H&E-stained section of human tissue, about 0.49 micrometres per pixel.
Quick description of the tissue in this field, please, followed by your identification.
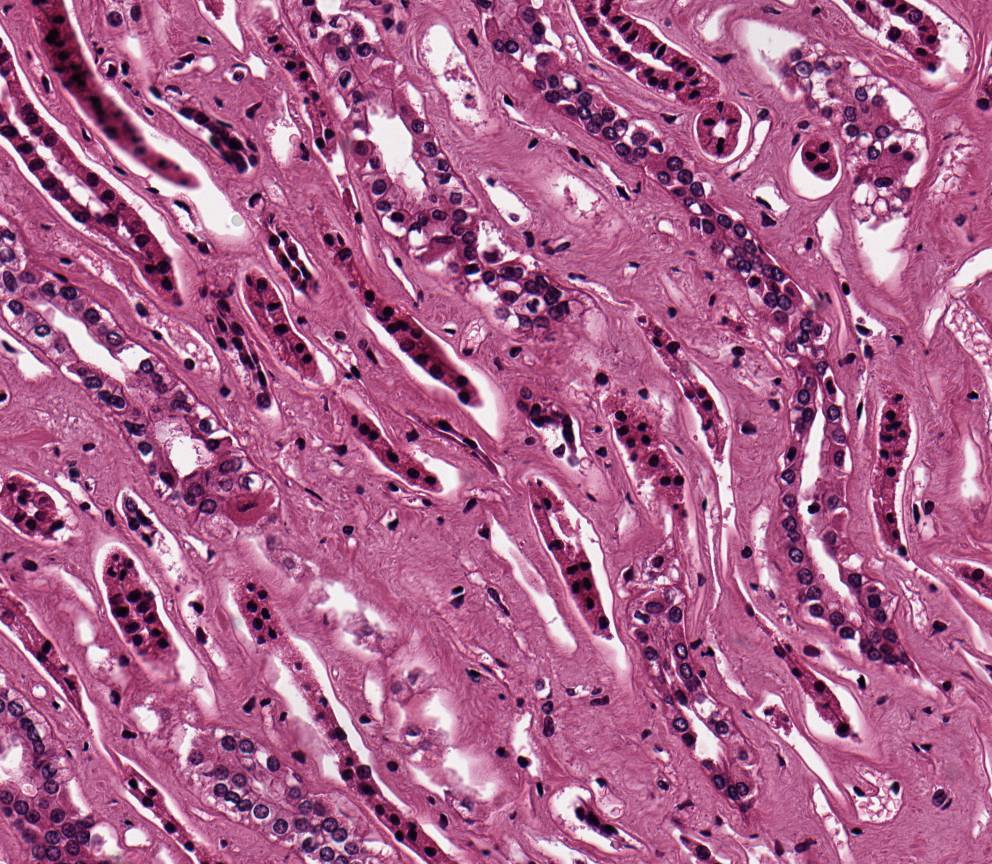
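Elongated tubules run roughly parallel across the whole field, slanting from upper left to lower right. A single layer of cuboidal epithelial cells lines the tubules, and its nuclei are small, round, dark and fairly uniform in size. In some tubules, mostly toward the upper right, the epithelial cytoplasm is pale and finely vacuolated. The tissue is renal medulla.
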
